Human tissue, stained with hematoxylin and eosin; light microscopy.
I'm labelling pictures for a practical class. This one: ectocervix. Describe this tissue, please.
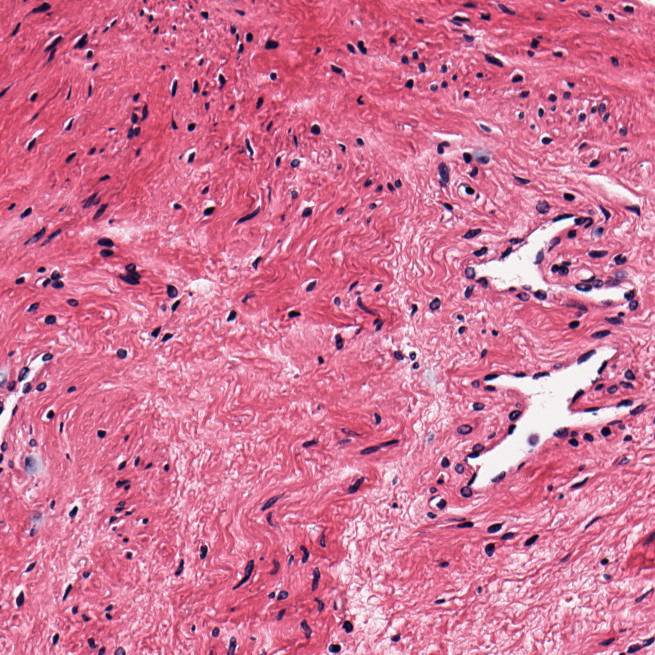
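Pink fibrous stroma only, with scattered nuclei; epithelium absent throughout. Fibre bundles wavy, running in varying directions. Nuclei small, dark, spindle-shaped to oval. No fat cells present.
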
